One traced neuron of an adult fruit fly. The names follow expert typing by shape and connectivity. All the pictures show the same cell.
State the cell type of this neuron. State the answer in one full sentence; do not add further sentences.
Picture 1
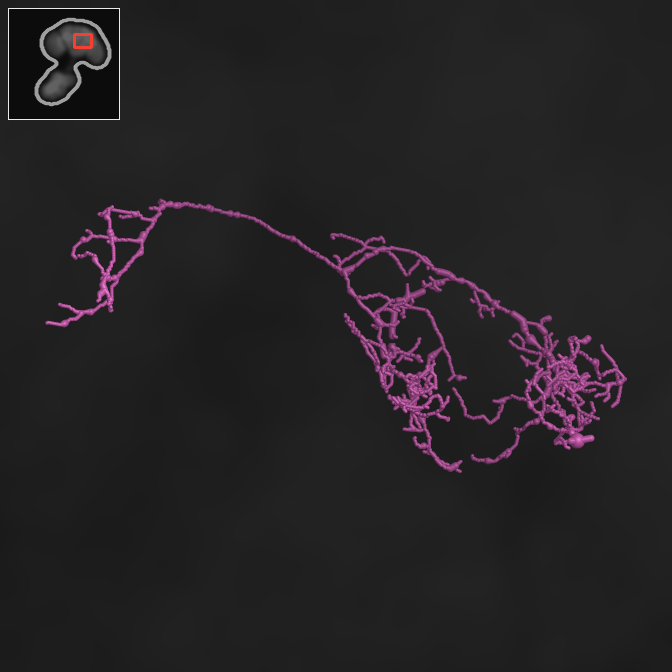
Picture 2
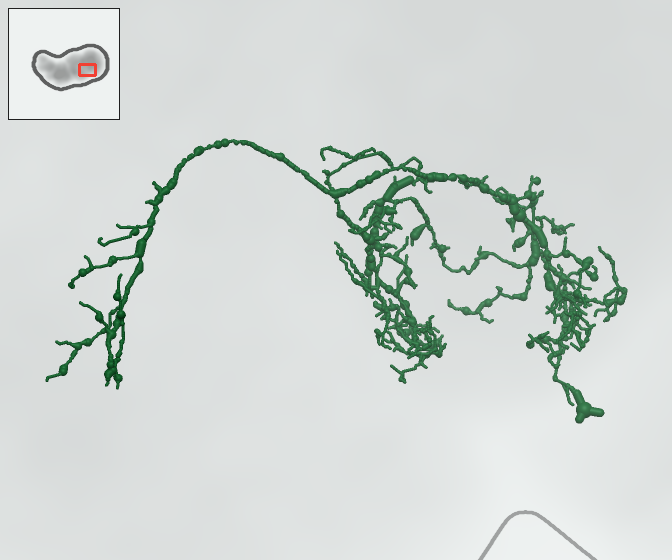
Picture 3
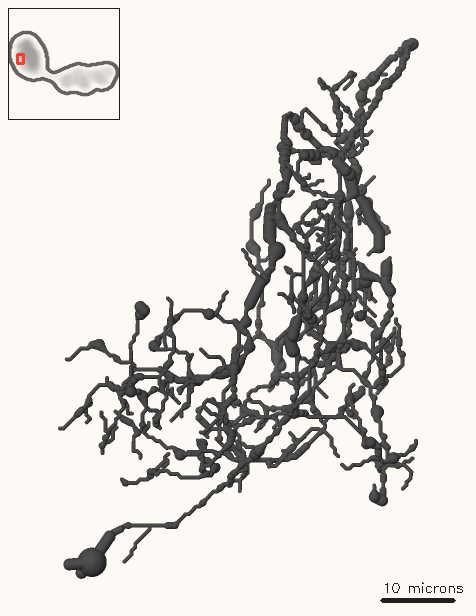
The type of this neuron is the cell type v2LN33.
